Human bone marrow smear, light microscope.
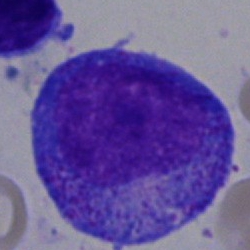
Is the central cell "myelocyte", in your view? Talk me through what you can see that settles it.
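A promyelocyte is the better name for this cell than myelocyte. Its cytoplasm stains blue and forms a rim that is widest at the bottom of the cell.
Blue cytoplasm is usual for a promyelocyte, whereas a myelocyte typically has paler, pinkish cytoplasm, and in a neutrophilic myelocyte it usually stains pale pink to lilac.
The colour of the cytoplasm therefore speaks for promyelocyte and against myelocyte. The nuclear chromatin is fine, fairly evenly dispersed and purple.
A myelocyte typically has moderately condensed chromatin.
Such fine chromatin counts against myelocyte as well. The outline is round to slightly oval with a smooth edge, and a paler, lightly stained zone lies in the lower cytoplasm next to the nucleus.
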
